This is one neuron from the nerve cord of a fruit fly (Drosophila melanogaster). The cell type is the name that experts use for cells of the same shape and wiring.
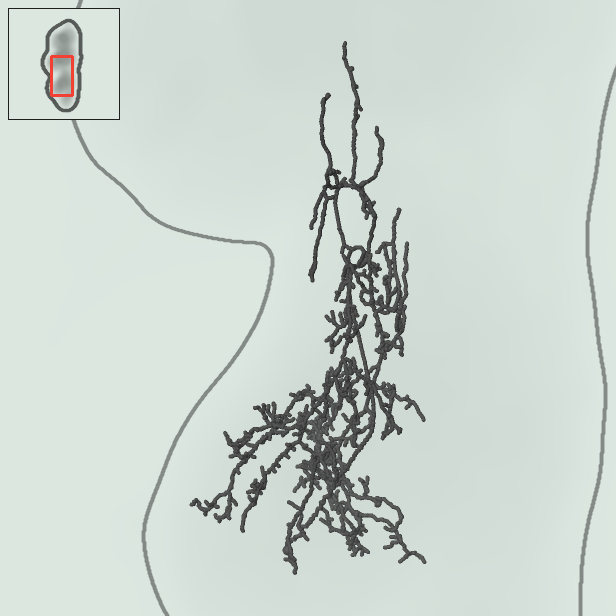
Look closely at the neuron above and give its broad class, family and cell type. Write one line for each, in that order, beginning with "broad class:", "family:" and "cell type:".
broad class: nerve-cord intrinsic neuron
family: hemilineage 14A
cell type: IN14A025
